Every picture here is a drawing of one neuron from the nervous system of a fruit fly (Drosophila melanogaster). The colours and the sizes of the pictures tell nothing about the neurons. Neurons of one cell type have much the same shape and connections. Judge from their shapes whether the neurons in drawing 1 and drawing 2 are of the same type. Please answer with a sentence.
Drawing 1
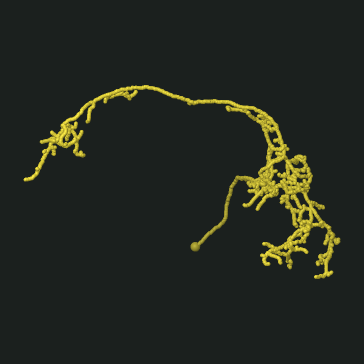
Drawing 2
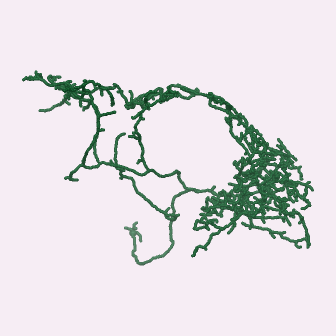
They are of different cell types.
